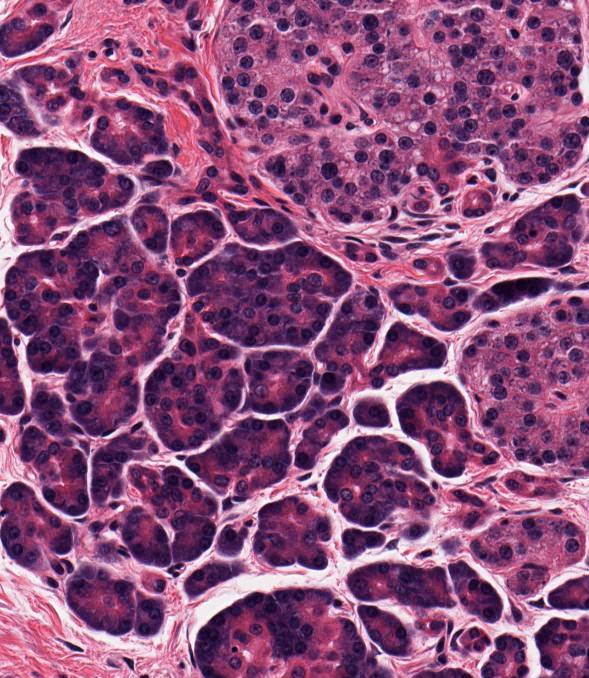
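Pancreas. First, dark cell groups: round nuclei toward the outer edge, no clearly open central lumens. Second, pale nests: small, round, evenly spaced nuclei in pale cytoplasm. Third, pink wavy collagen bands lie in the upper and lower left corners and curve around the upper right pale nest.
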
